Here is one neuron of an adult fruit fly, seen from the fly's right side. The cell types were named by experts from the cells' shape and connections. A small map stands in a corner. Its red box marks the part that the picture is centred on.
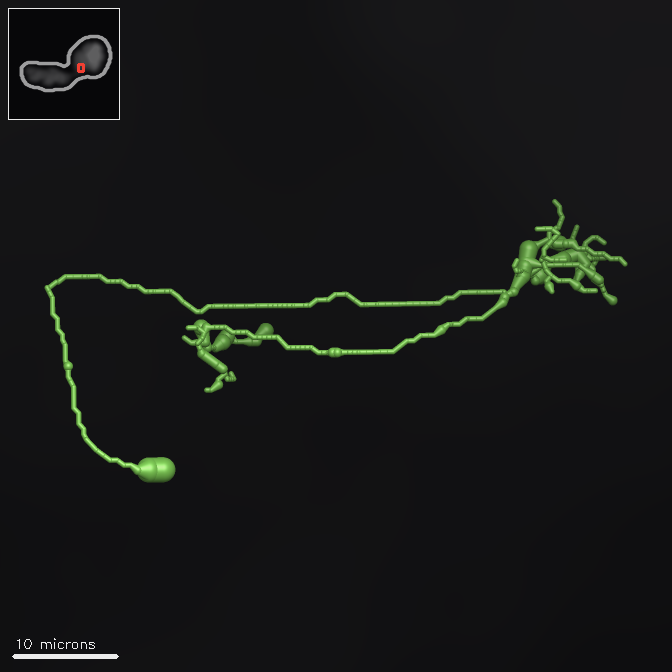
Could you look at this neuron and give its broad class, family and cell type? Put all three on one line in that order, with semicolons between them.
optic-lobe intrinsic neuron; T; T5c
